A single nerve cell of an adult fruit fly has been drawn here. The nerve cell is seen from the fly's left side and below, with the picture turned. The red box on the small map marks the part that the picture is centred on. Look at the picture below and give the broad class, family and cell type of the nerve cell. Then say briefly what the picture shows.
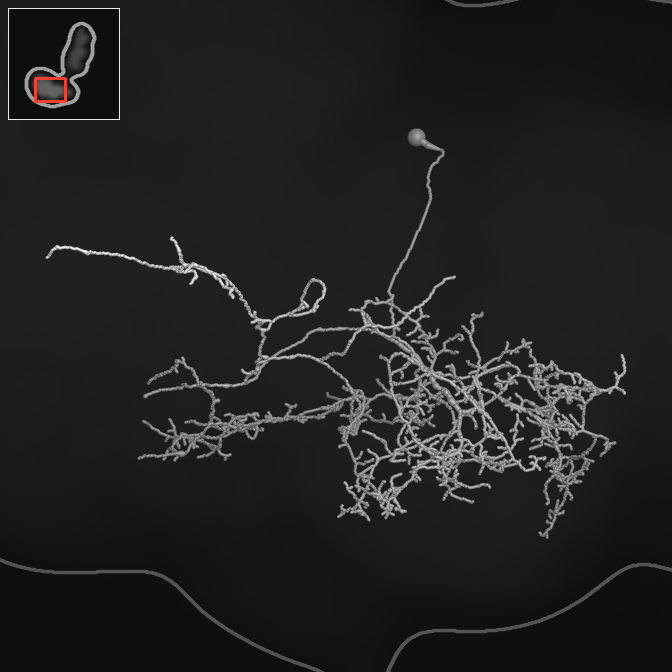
It is a central-brain intrinsic neuron. The family is hemilineage DL1_ventral. It is of cell type AVLP746m. The cell body can be seen at the top of the picture. More than a hundred branch ends can be seen.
